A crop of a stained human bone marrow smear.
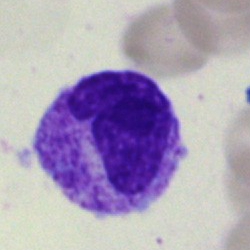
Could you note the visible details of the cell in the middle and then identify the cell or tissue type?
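Outline round. Nucleus indented, notched on left side, positioned toward upper right of cell. Pale, granule-poor cytoplasm occupies the nuclear notch. Cell: metamyelocyte.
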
